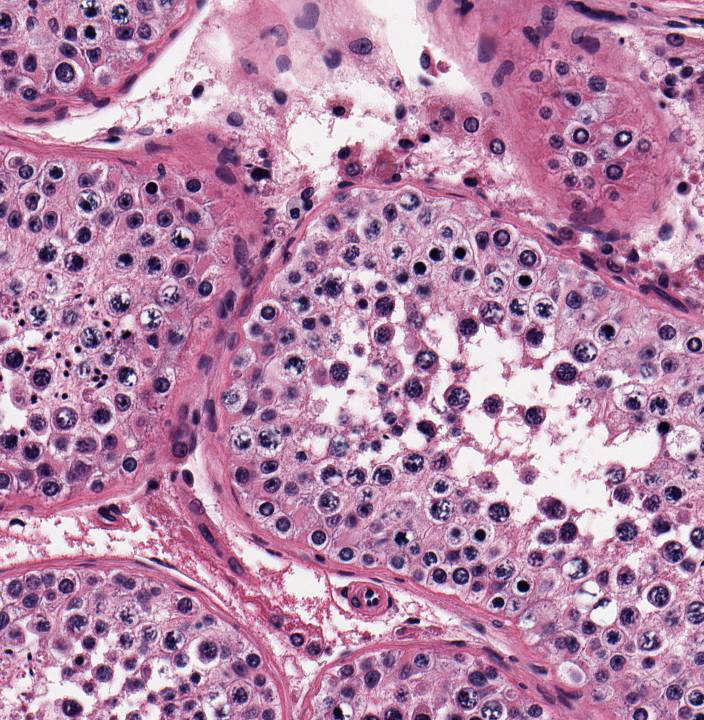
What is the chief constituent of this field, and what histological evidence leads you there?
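The structure shown is the seminiferous tubule. Several rounded tubule cross-sections fill the field, the largest in the centre and right, each within a thin pink fibrous wall holding flattened, elongated nuclei.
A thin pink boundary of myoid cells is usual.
Each tubule is filled by many layers of rounded cells rather than a single layer.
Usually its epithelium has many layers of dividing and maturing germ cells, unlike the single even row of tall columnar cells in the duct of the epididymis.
Many of the larger cells have round nuclei with coarse, clumped dark chromatin.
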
